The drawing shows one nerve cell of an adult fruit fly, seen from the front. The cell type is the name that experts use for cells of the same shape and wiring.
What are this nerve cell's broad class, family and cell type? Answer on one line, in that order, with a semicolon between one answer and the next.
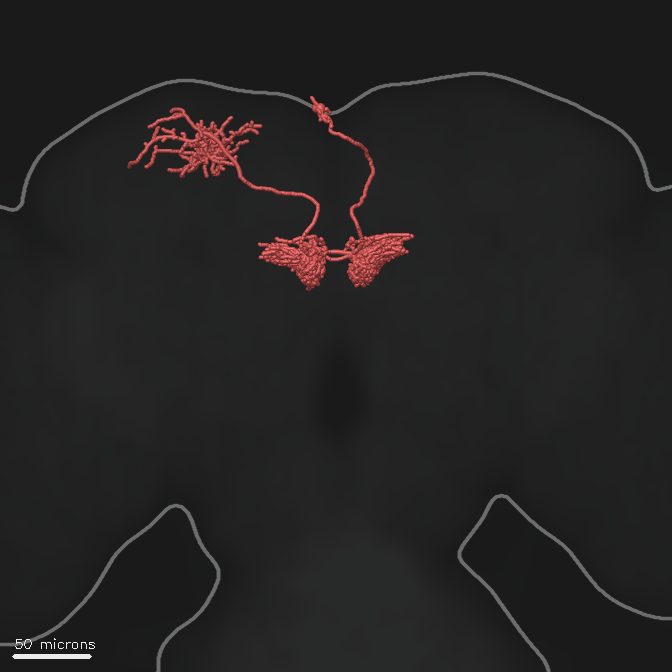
central-brain intrinsic neuron; MBON; MBON02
